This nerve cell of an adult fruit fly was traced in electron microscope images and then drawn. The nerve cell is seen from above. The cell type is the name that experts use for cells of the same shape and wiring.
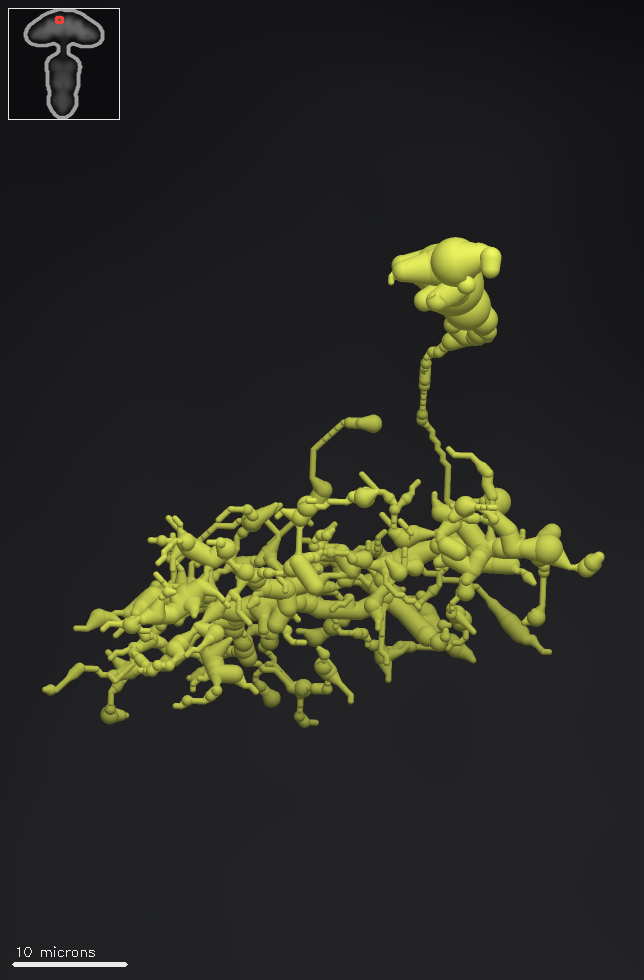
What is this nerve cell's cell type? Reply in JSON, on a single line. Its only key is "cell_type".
{"cell_type": "GNG039"}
